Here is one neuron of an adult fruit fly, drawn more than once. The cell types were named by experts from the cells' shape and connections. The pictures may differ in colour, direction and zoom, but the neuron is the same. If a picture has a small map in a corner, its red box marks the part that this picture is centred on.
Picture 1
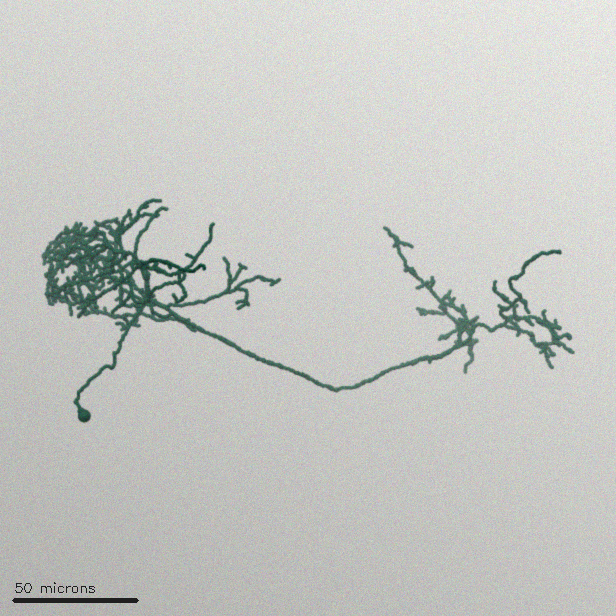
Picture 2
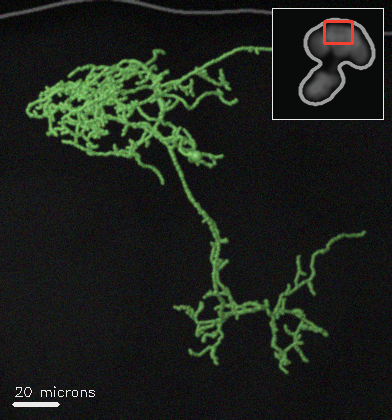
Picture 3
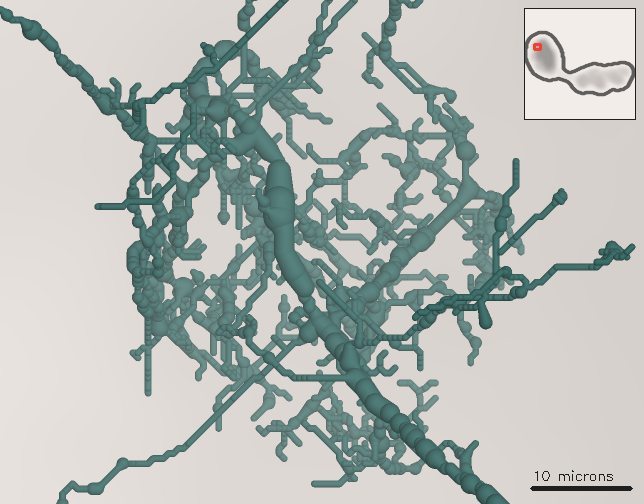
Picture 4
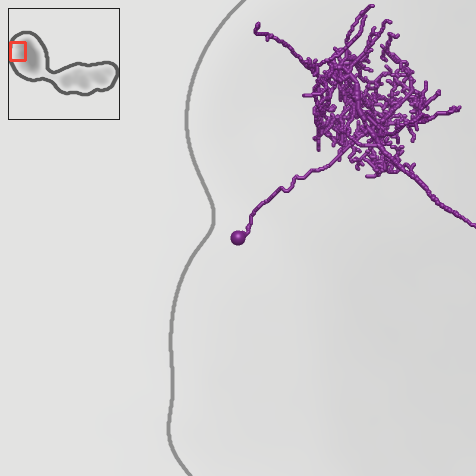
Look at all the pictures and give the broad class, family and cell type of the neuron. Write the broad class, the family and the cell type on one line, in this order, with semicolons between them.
central-brain intrinsic neuron; hemilineage AOTUv3_dorsal; AOTU024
